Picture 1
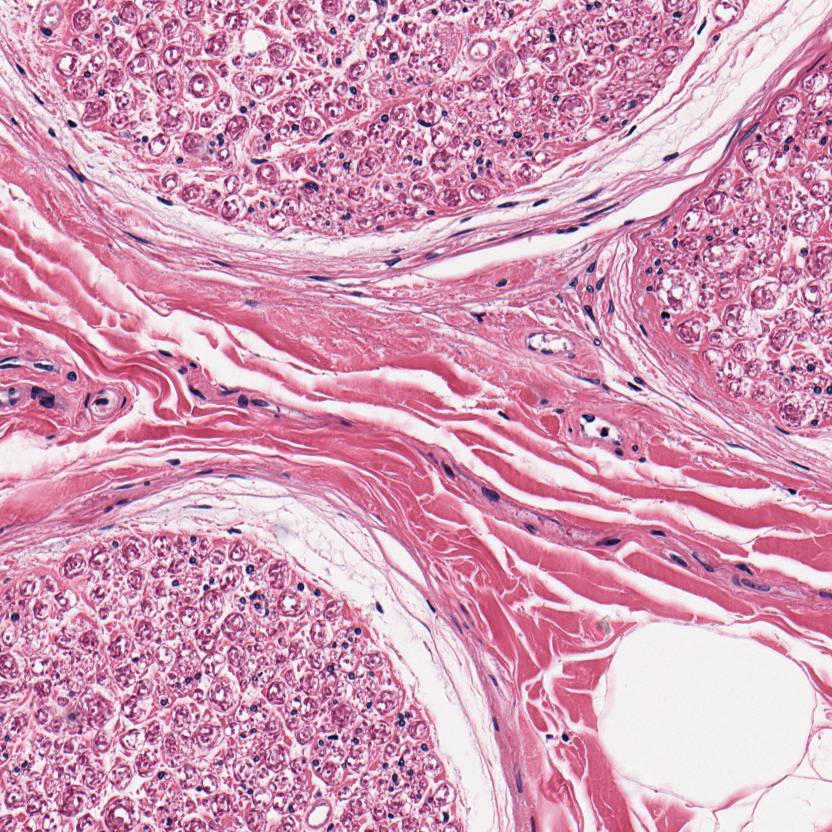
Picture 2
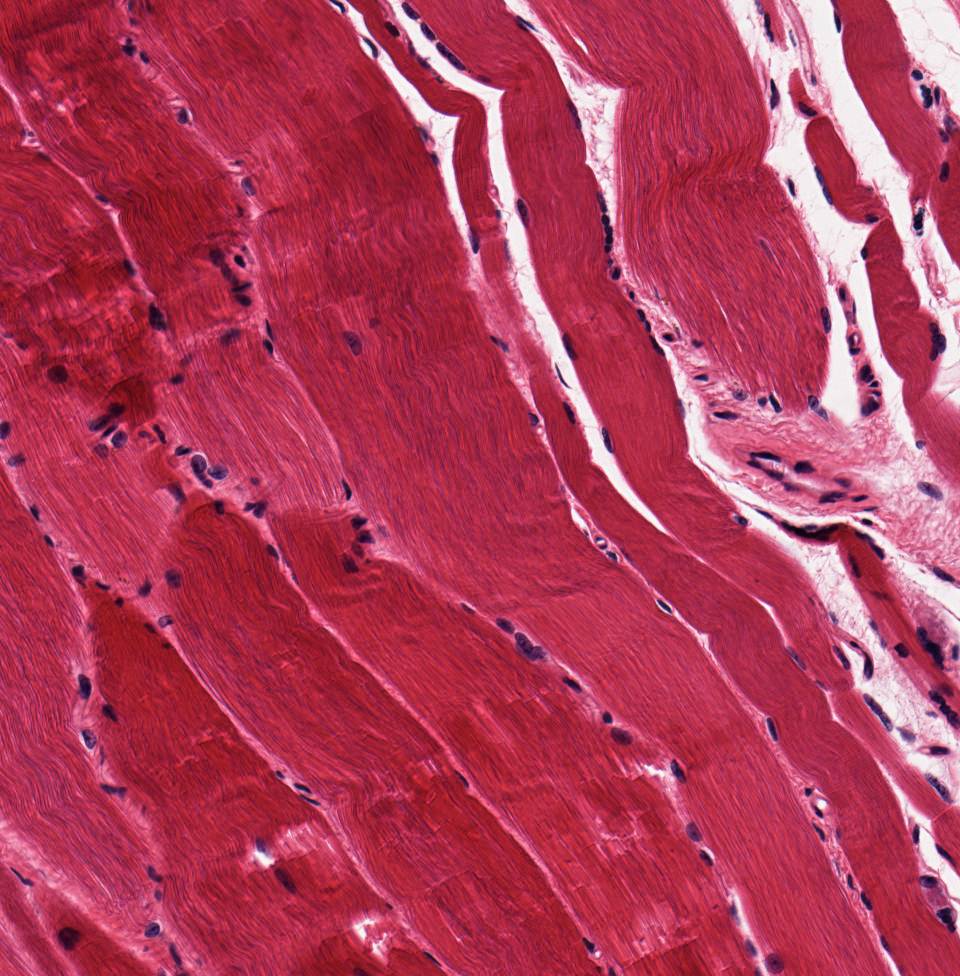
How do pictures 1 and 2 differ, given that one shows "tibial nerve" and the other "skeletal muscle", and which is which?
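So, the nerve first: picture 1 is tibial nerve, and picture 2 is skeletal muscle. In the first, three rounded fascicles sit at the top, the right edge and the lower left, separated by connective tissue and each bounded by thin layers of flattened cells with elongated dark nuclei. Inside, the fibres are cut across as round profiles, a pale rim around a central axon, with small dark oval nuclei among them. The second is quite different: long fibres lie side by side across the whole field, running diagonally from upper left to lower right. Their cytoplasm is deep red-pink with fine lines along each fibre, and the dark, flattened, elongated nuclei sit at the edges, not the centres.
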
